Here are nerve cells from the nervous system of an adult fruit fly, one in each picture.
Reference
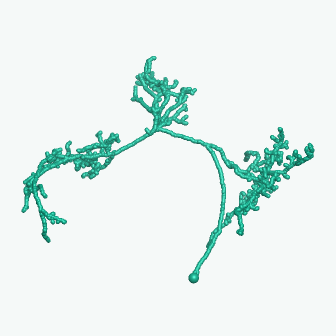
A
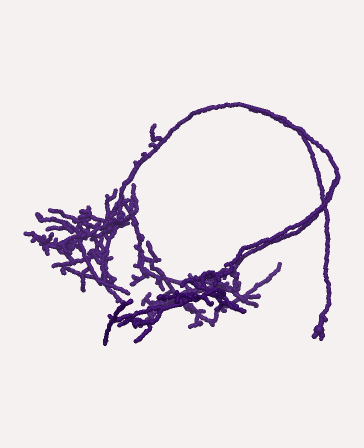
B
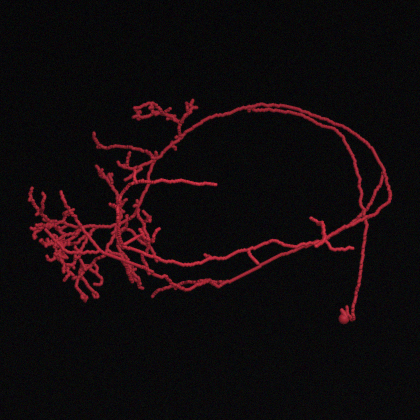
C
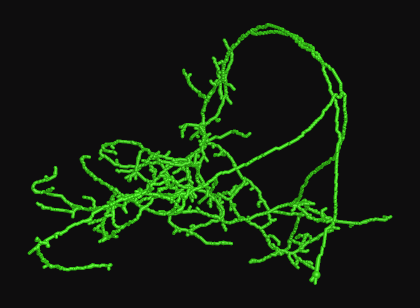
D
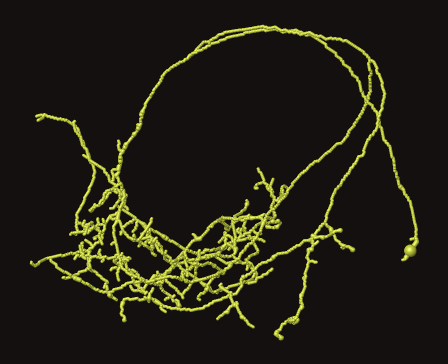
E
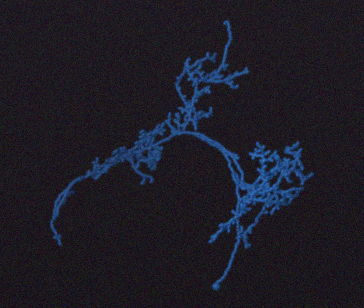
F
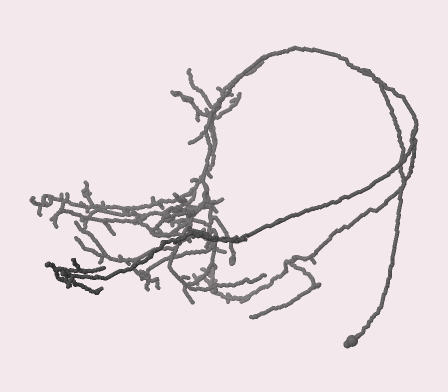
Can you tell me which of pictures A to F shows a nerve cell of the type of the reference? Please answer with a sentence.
Picture E is of the same cell type.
